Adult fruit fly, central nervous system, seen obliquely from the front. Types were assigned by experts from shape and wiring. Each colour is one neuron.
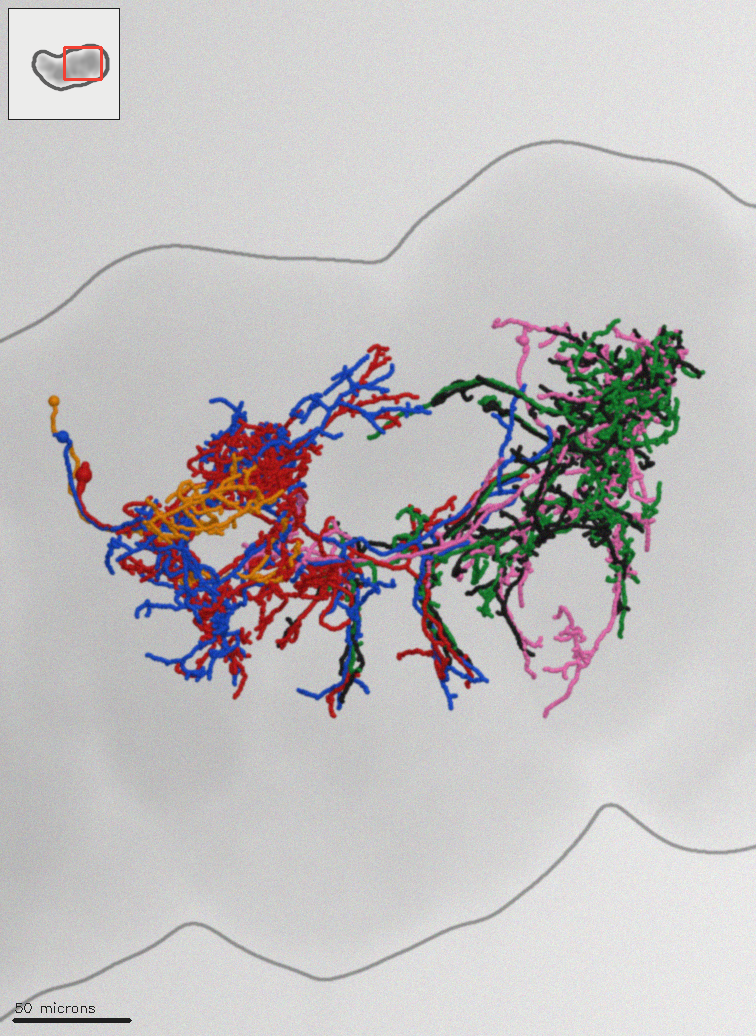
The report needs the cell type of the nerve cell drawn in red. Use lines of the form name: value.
cell type: SIP126m_a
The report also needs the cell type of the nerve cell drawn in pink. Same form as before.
cell type: PVLP217m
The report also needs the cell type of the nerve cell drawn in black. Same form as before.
cell type: SIP126m_b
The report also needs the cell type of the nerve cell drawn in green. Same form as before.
cell type: SIP137m_a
